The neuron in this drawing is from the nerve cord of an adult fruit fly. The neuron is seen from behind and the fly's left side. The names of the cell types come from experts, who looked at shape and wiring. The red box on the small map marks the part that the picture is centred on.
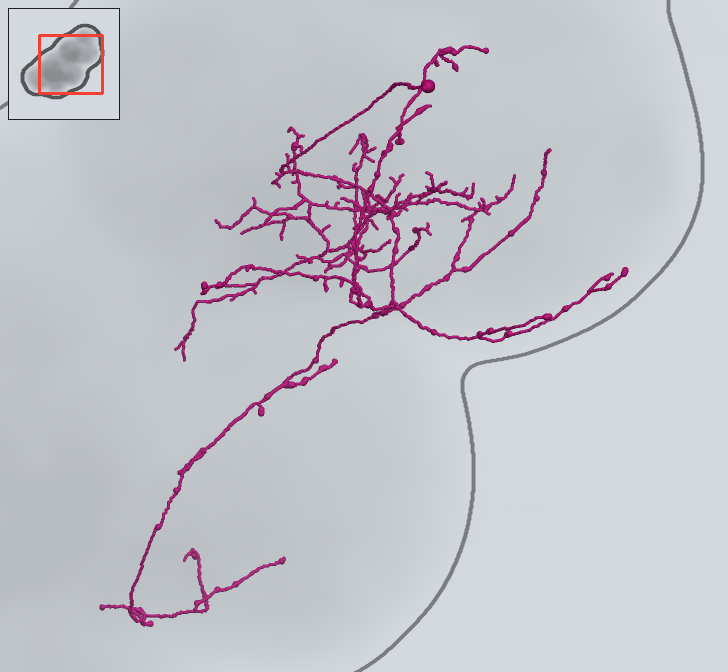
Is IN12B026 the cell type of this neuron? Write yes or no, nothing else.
no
